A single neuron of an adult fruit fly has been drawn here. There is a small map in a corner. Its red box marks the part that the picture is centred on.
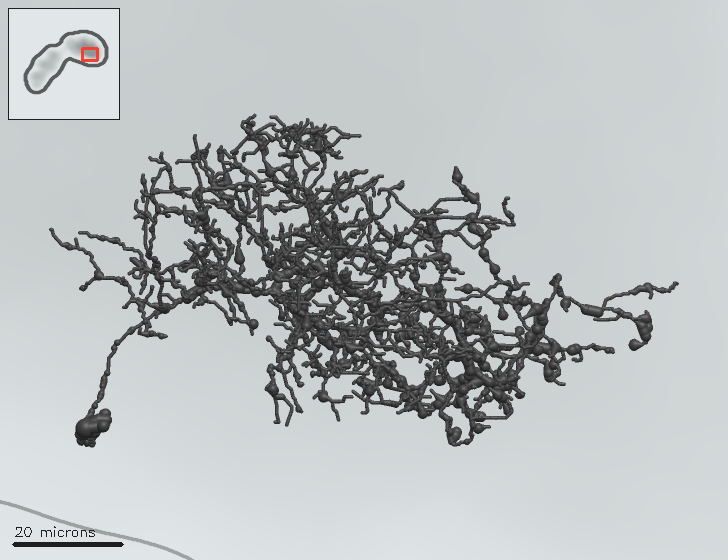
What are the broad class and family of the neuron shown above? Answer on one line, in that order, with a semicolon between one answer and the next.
central-brain intrinsic neuron; hemilineage SLPpl1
